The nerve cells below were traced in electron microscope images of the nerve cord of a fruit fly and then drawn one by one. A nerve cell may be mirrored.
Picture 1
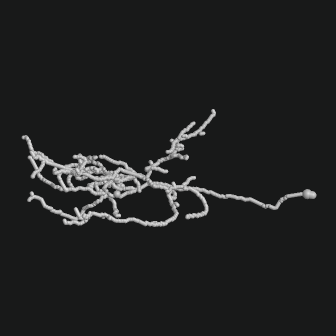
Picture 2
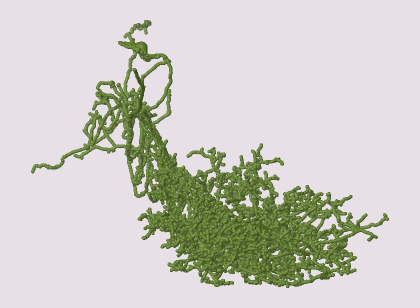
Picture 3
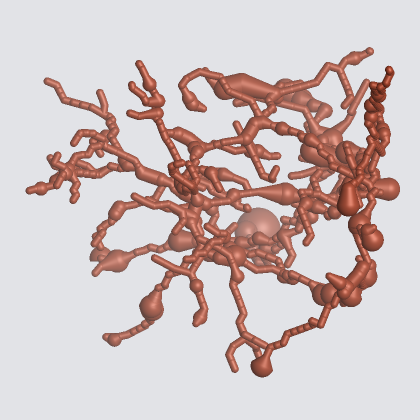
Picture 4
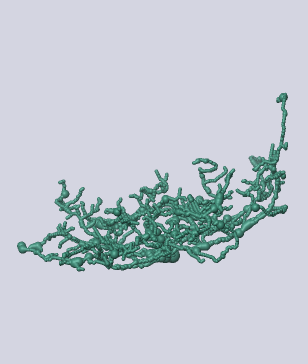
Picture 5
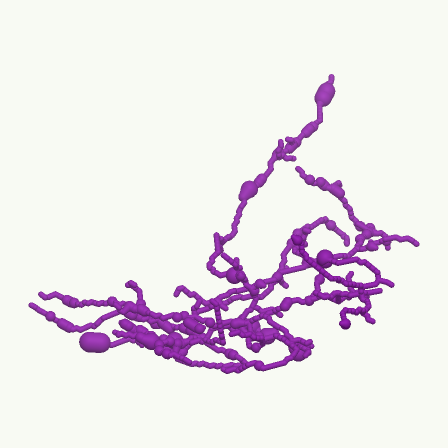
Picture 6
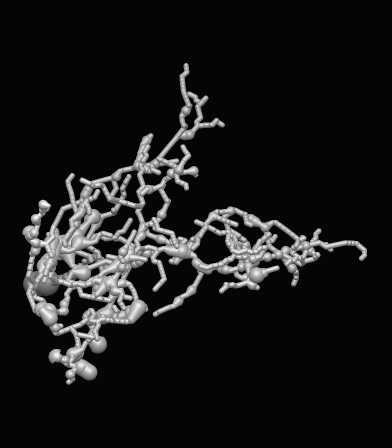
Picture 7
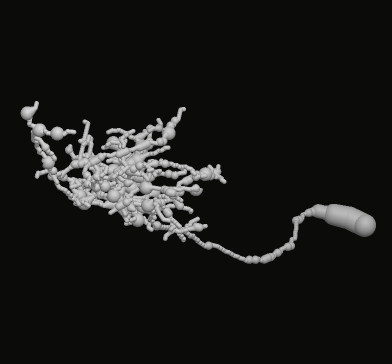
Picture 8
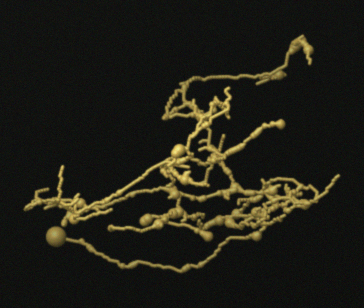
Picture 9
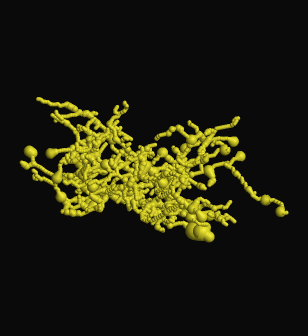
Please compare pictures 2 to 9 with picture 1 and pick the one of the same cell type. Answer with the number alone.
8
